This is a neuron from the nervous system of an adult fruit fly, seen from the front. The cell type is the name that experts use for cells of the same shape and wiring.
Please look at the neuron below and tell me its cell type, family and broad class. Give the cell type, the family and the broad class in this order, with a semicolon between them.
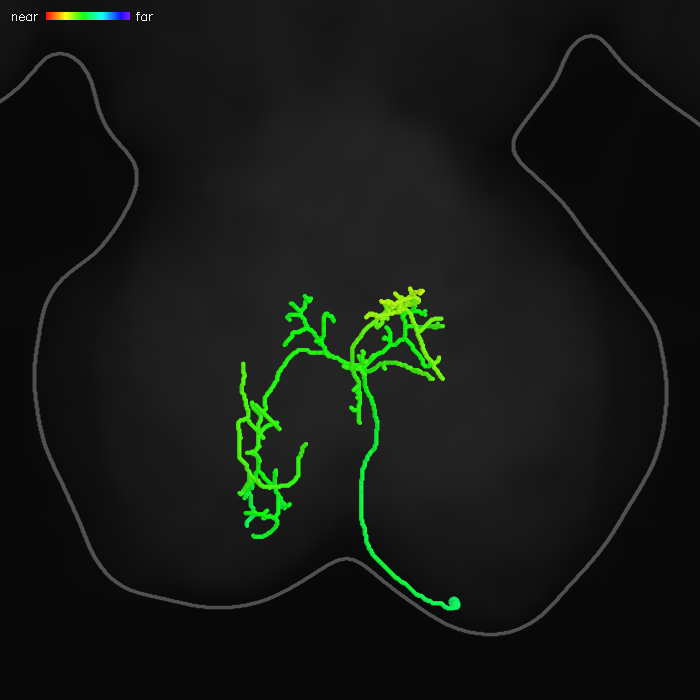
IN12B063_a; hemilineage 12B; nerve-cord intrinsic neuron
